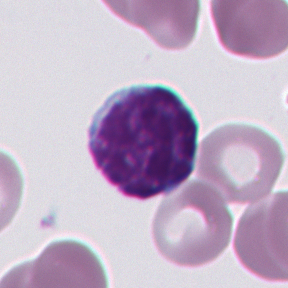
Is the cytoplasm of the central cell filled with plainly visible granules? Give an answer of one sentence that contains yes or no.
No, granules are not seen anywhere in its cytoplasm.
